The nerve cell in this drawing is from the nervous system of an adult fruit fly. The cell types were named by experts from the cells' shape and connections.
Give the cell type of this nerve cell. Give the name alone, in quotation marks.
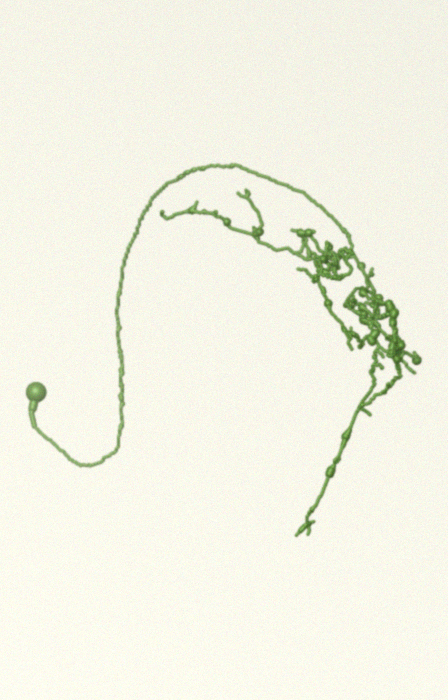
"CB1685"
